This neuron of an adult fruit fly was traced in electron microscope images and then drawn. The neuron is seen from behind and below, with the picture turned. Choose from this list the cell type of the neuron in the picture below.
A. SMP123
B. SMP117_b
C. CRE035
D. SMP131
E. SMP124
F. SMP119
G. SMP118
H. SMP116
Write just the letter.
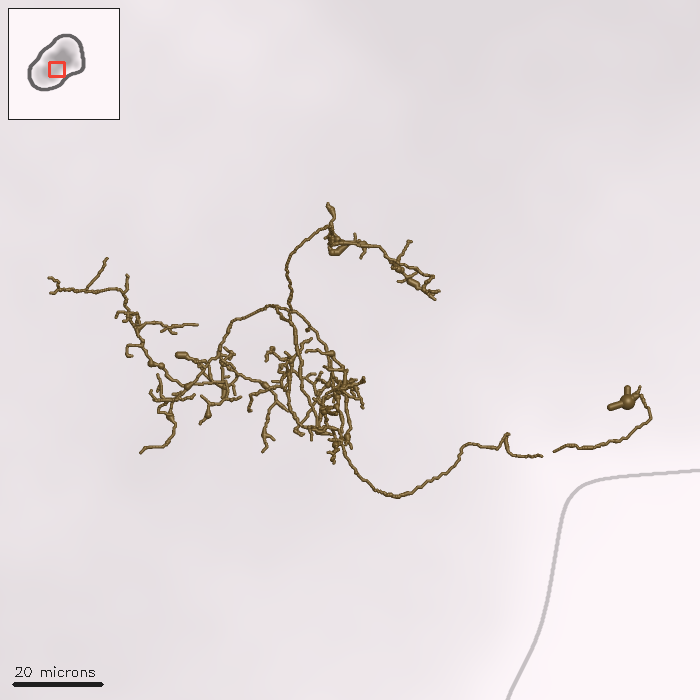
C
